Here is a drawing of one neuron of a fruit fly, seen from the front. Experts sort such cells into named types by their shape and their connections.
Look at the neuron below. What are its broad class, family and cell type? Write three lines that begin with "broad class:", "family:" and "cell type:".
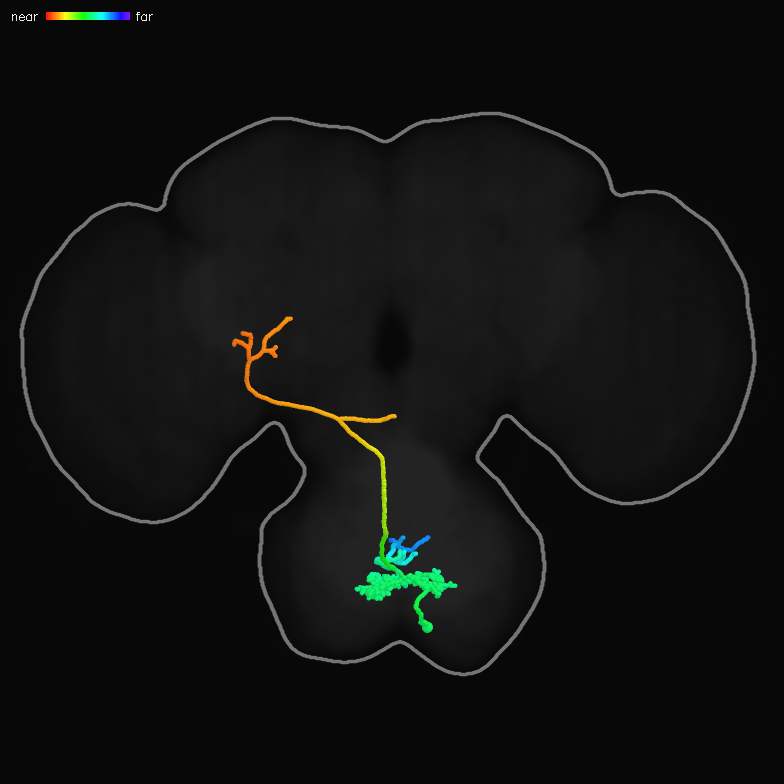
broad class: ascending neuron
family: hemilineage 10B
cell type: AN10B019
